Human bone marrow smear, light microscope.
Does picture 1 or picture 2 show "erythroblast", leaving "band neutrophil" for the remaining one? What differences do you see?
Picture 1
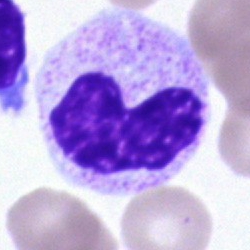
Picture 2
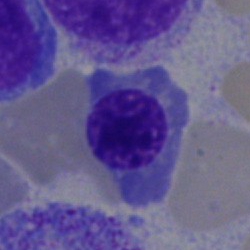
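In the first picture is a band neutrophil; the second holds an erythroblast. Their outlines differ: the band neutrophil is round and smooth, whereas the erythroblast is irregular, with blunt bulges along its upper right edge. The nuclei differ in shape and position. The band neutrophil's nucleus is indented on its upper side, giving it a kidney shape, and lies mainly in the lower half of the cell; the erythroblast's nucleus sits toward the left side. The cytoplasm is pale lilac-blue in the band neutrophil but blue in the erythroblast. Both have coarsely clumped chromatin, dark purple in the band neutrophil and dense in the erythroblast.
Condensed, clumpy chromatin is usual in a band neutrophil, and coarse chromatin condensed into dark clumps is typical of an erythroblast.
No vacuoles are seen in the band neutrophil, while the erythroblast shows no nucleolus and no visible granules.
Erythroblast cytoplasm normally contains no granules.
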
